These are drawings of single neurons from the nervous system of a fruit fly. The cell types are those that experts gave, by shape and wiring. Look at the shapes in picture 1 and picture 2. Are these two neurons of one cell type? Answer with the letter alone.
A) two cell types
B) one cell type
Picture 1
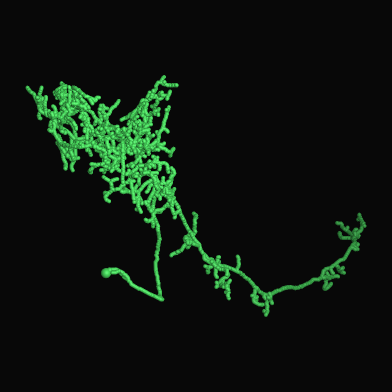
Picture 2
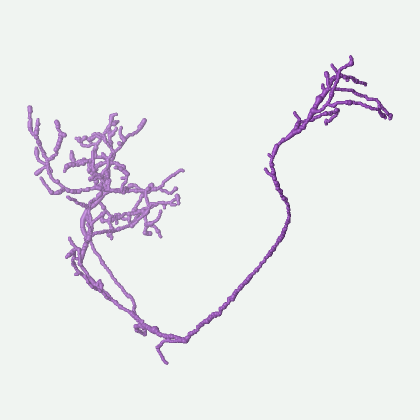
A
